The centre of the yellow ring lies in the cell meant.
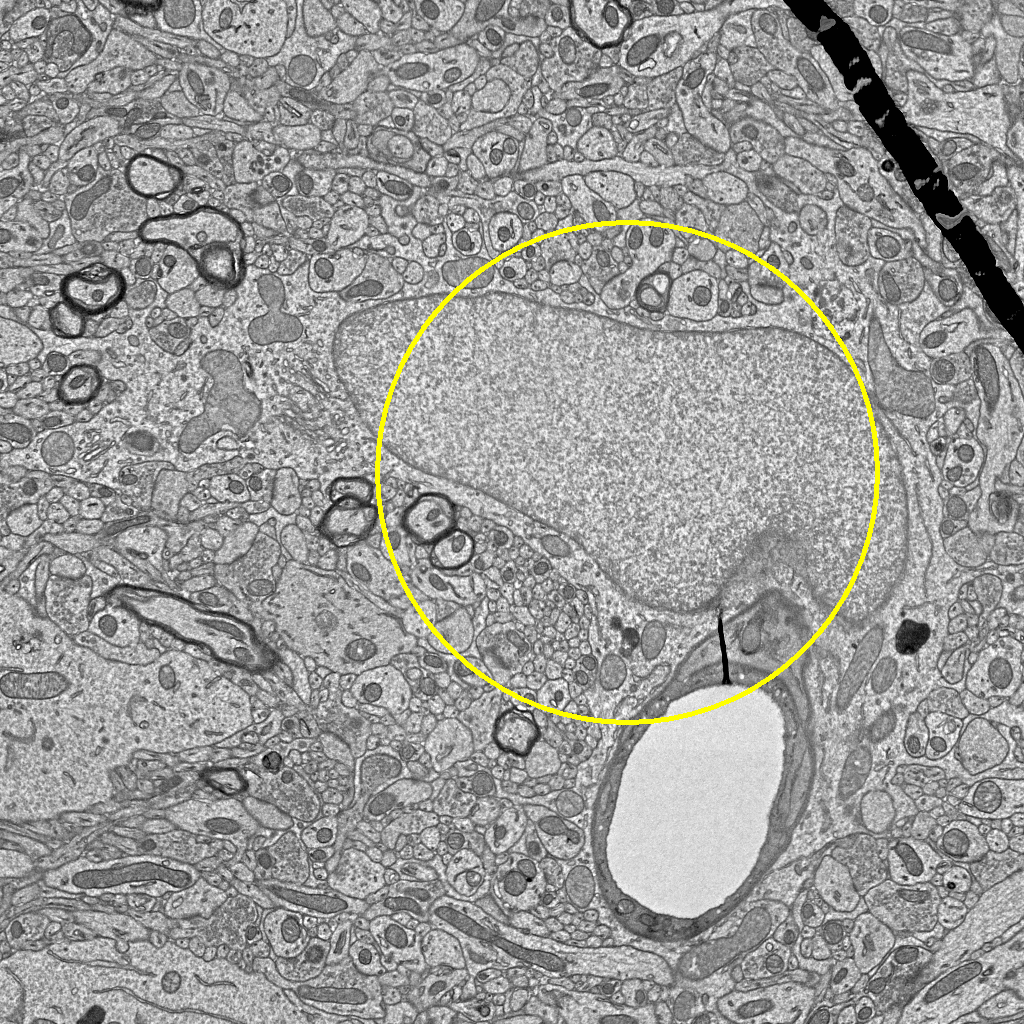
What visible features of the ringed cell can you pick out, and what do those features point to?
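First, the nuclear envelope: it runs smoothly, with no deep infoldings. Next, the chromatin: pale, finely granular and evenly spread, without dark clumps along the envelope. Third, the nucleolus: none is visible in this plane. Last, a thin straight black line runs vertically from the lower edge of the nucleus down to the vessel lumen. This is an astrocyte.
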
